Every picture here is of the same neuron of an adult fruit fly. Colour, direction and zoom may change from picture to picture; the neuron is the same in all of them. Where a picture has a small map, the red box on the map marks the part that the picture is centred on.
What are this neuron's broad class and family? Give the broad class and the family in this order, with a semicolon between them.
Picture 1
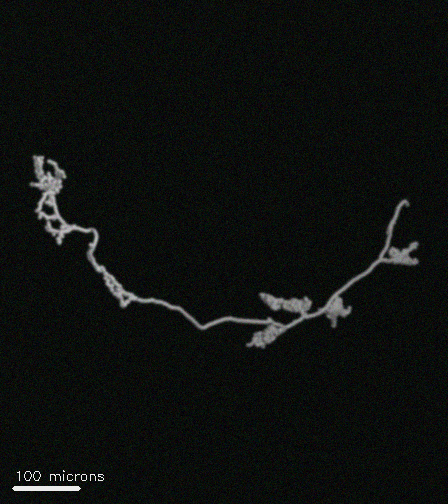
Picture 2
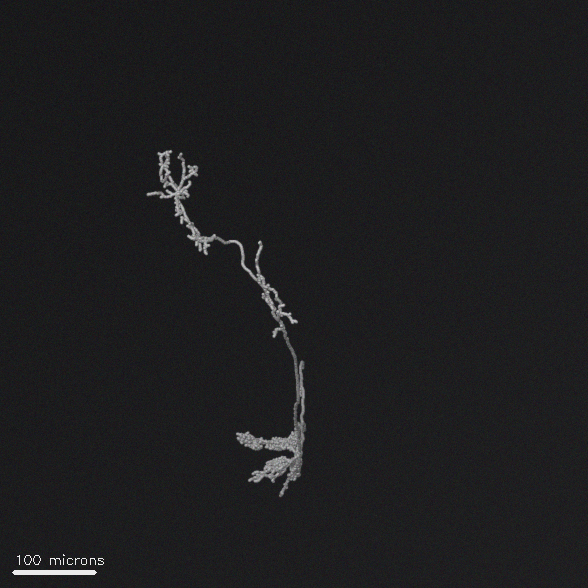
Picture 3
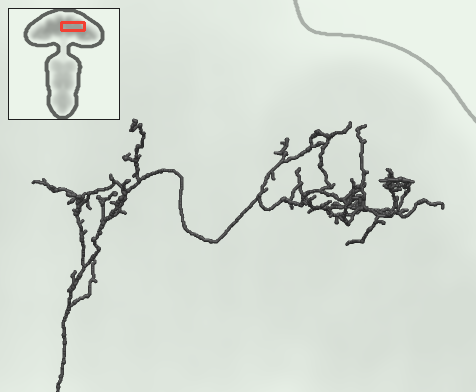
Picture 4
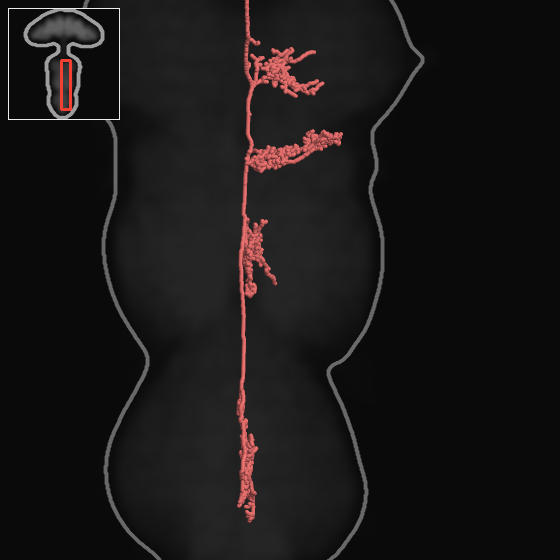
ascending neuron; hemilineage 05B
